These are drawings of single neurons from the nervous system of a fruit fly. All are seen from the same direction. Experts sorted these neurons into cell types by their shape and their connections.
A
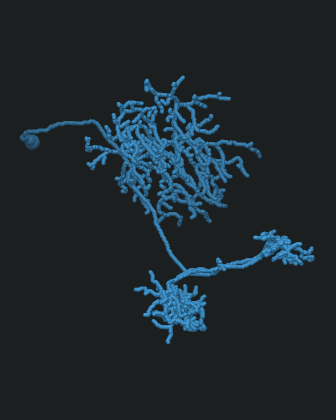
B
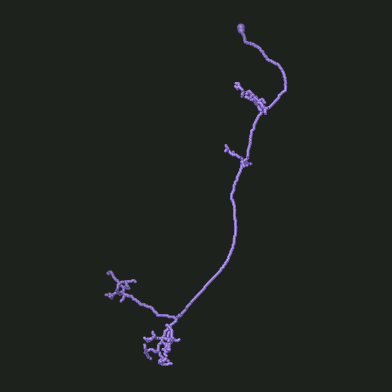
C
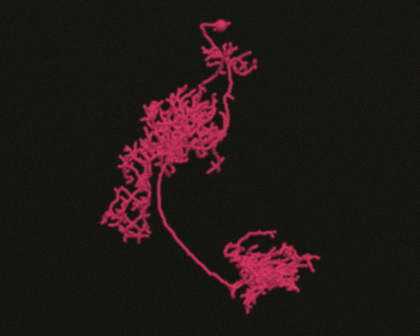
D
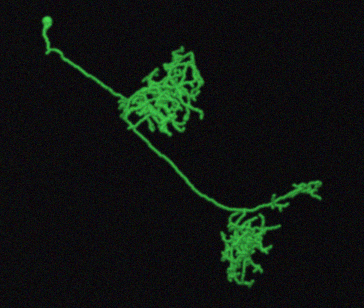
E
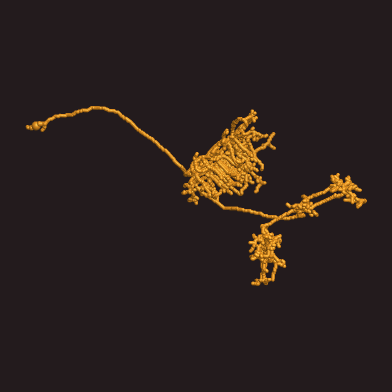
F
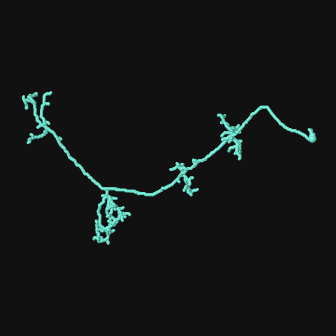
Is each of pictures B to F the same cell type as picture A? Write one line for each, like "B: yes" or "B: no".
B: no
C: no
D: yes
E: yes
F: no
